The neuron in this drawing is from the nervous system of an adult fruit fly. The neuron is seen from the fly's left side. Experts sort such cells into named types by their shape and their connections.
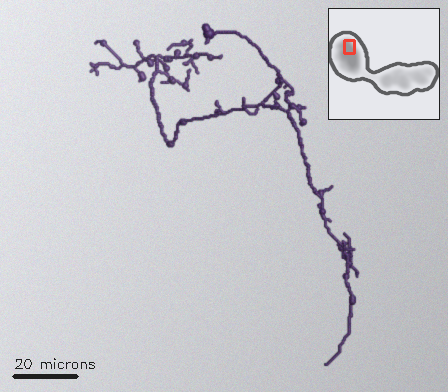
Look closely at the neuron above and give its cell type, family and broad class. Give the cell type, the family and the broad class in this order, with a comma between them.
SMP229, hemilineage SLPpl1, central-brain intrinsic neuron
